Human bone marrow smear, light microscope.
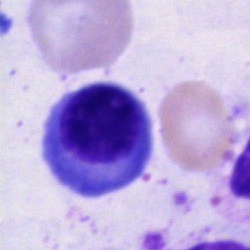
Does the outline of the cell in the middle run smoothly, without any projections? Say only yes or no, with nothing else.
Yes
